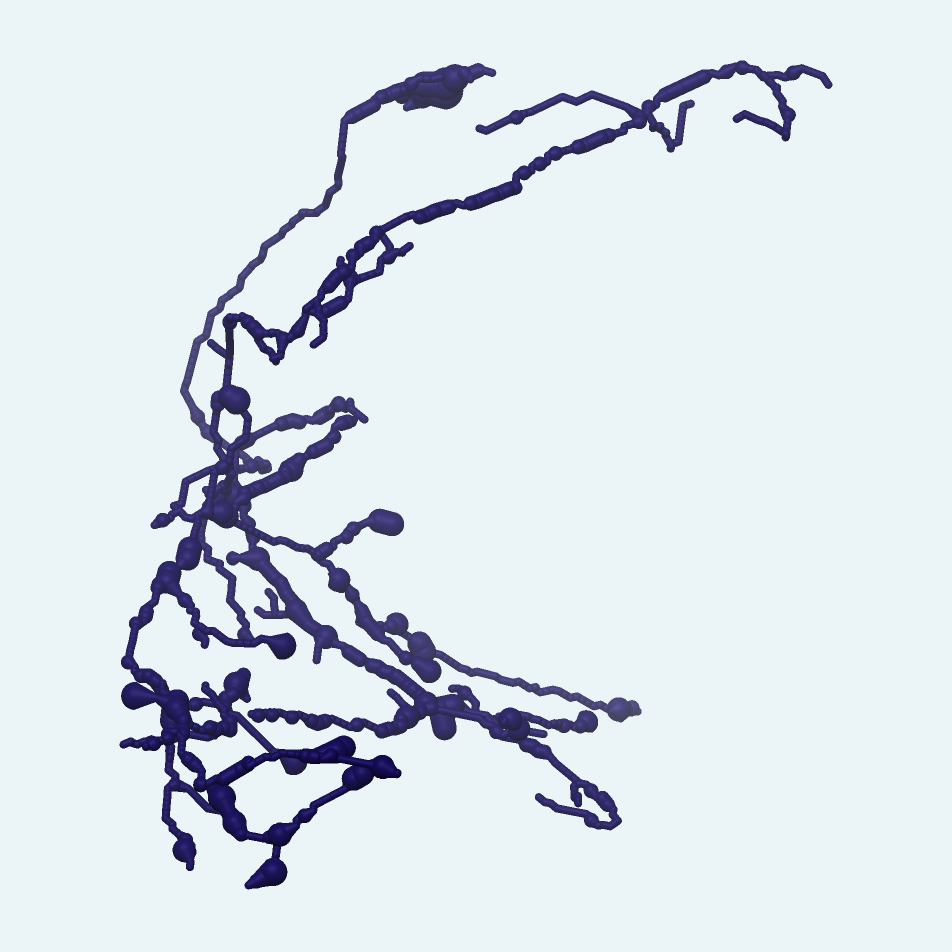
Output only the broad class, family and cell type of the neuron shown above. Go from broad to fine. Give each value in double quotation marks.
"nerve-cord intrinsic neuron", "hemilineage 11B", "IN11B020"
